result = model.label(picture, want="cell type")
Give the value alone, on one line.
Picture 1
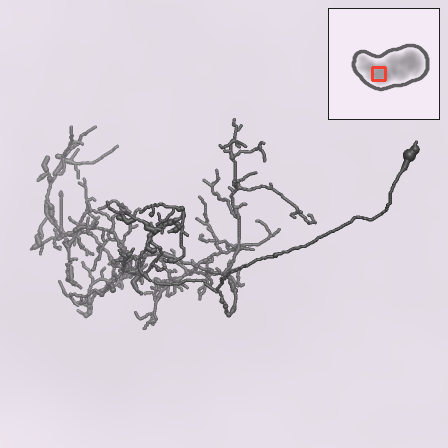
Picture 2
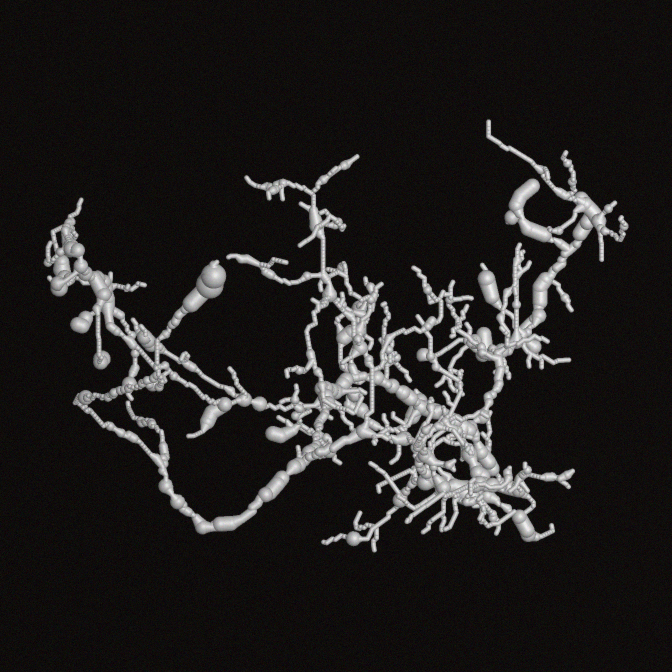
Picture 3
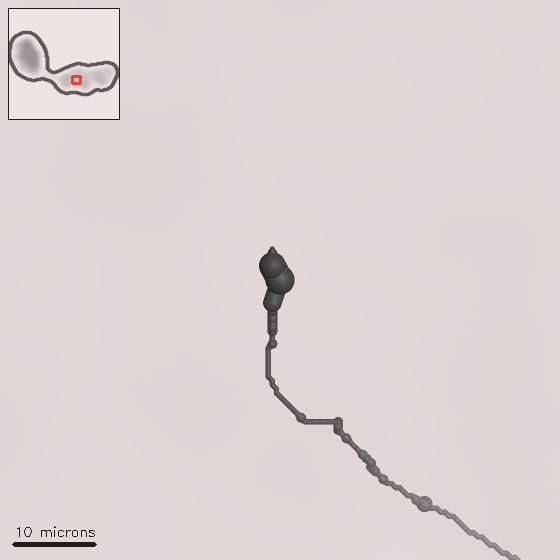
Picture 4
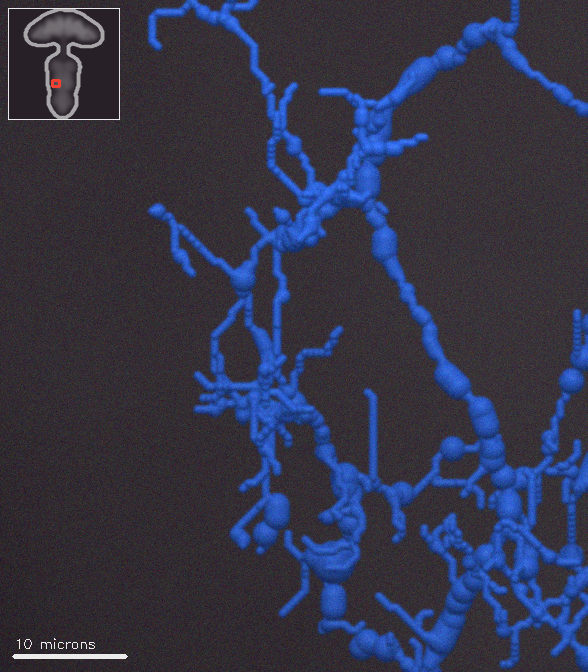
IN09A026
